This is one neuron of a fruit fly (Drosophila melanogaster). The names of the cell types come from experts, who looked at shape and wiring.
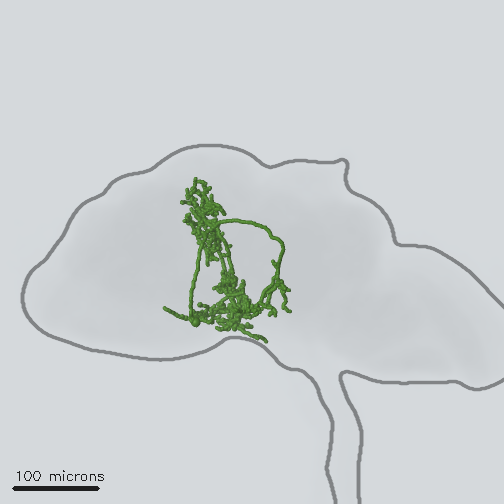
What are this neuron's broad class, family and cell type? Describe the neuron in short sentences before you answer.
It is in the brain and does not reach the nerve cord. By the scale bar it is about 200 microns tall in this view. Its broad class is central-brain intrinsic neuron. The family is hemilineage DM5_central. Its cell type is PS233.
